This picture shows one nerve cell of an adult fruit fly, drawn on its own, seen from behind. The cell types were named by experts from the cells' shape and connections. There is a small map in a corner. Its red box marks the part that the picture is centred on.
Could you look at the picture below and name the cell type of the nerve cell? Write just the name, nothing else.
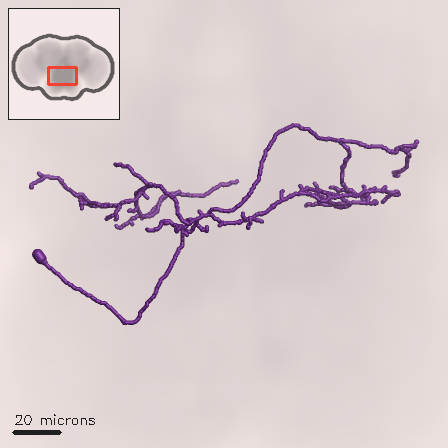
GNG330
